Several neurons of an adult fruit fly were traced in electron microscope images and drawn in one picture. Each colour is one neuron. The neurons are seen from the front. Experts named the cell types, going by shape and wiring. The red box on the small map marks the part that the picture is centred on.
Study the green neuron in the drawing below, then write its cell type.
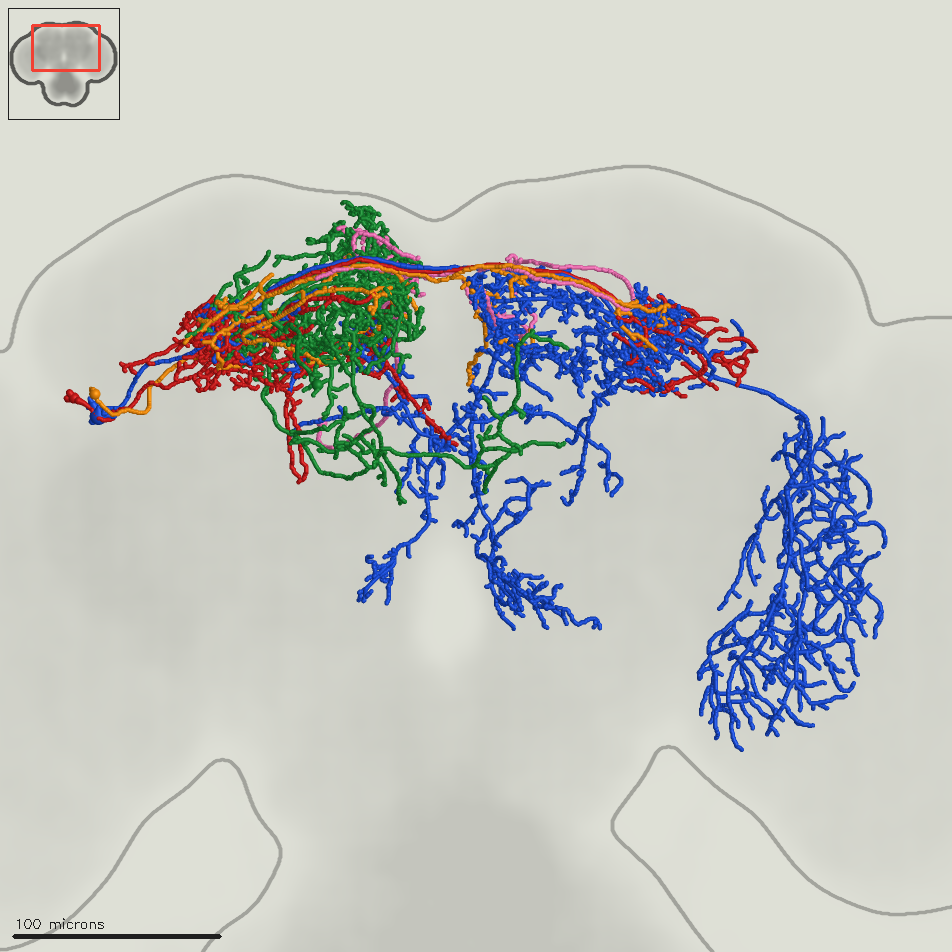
SMP109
